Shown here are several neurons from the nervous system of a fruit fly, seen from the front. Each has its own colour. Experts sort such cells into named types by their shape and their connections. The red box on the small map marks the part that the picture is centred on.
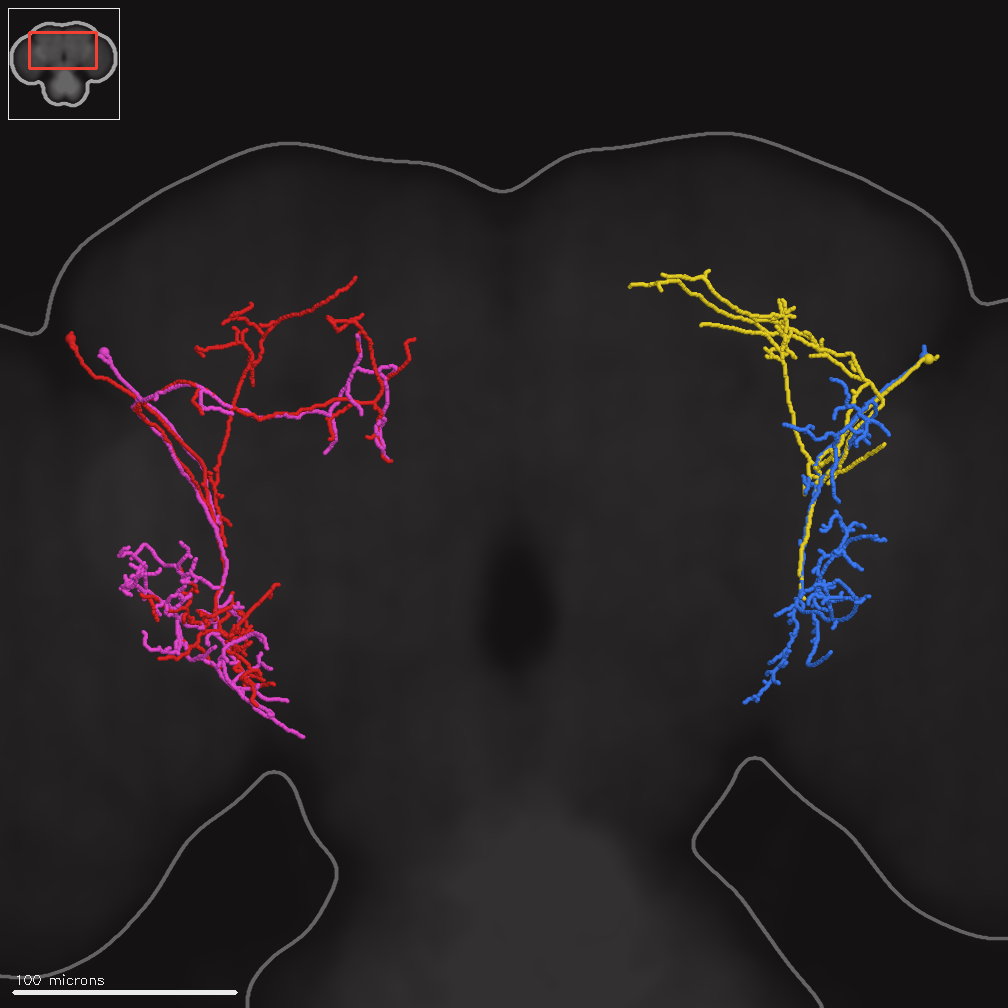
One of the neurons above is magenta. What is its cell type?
CL252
